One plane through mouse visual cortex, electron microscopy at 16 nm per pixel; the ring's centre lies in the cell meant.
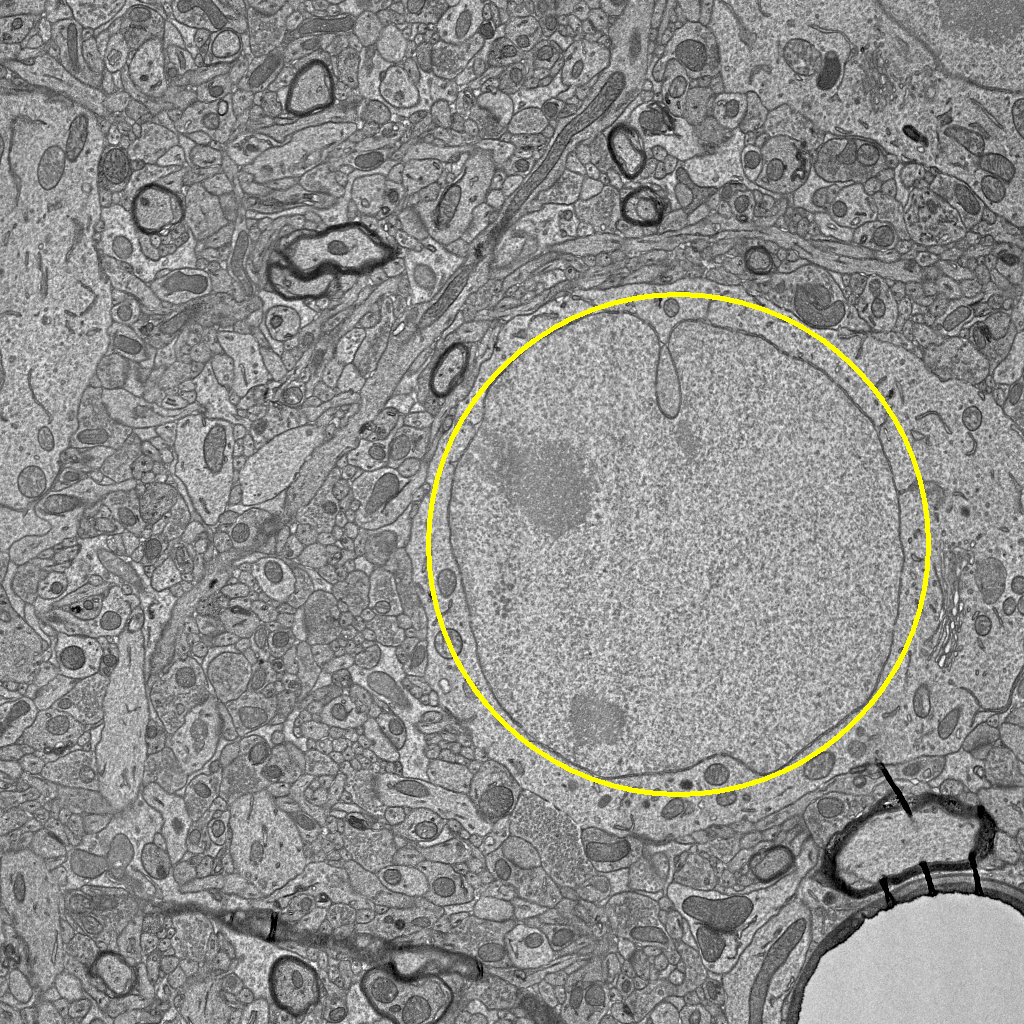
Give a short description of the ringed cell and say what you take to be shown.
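Start with the nucleus: large, nearly round, its whole outline inside the ring. Its chromatin is pale, finely and evenly spread, with no dense clumps at the envelope. Several faint, darker, fuzzy patches lie in the nucleoplasm, the largest upper left. This is an excitatory neuron.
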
